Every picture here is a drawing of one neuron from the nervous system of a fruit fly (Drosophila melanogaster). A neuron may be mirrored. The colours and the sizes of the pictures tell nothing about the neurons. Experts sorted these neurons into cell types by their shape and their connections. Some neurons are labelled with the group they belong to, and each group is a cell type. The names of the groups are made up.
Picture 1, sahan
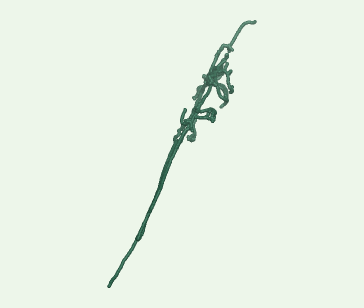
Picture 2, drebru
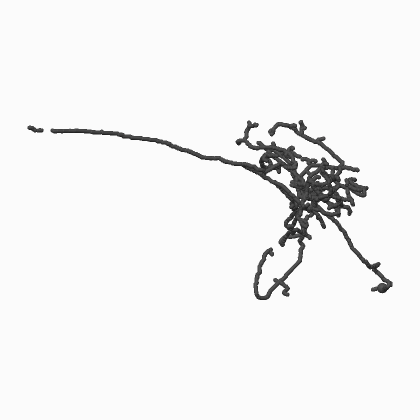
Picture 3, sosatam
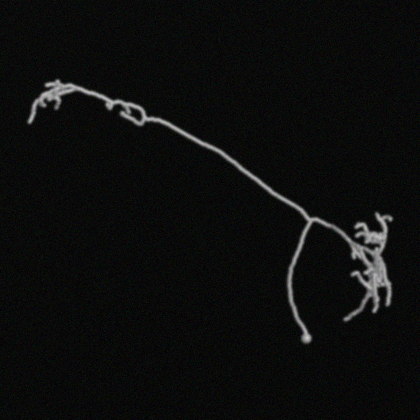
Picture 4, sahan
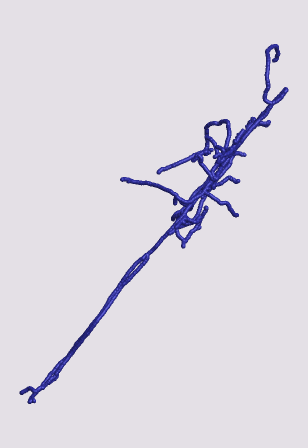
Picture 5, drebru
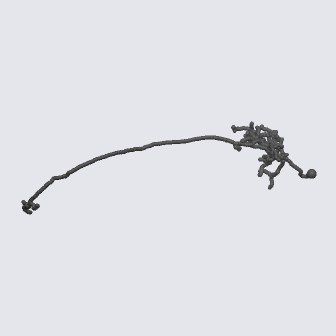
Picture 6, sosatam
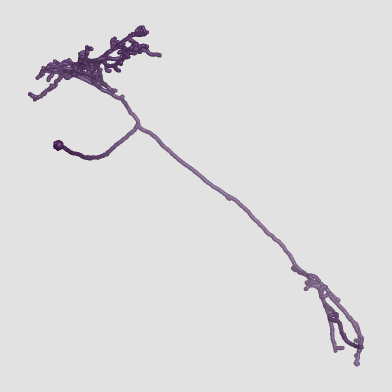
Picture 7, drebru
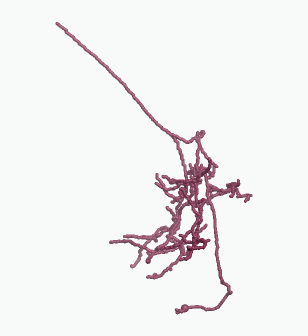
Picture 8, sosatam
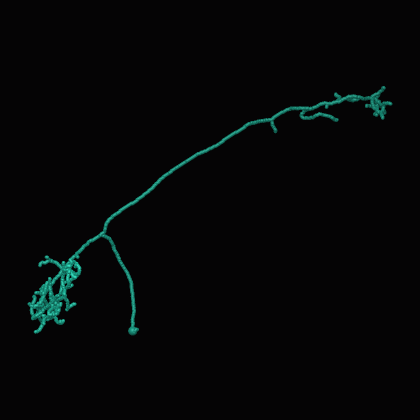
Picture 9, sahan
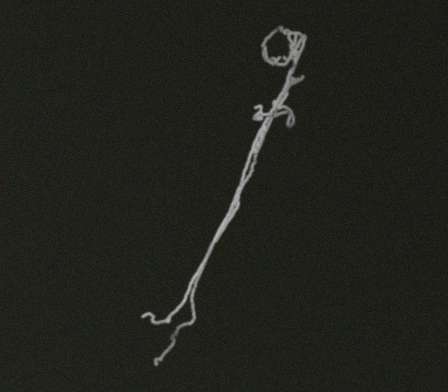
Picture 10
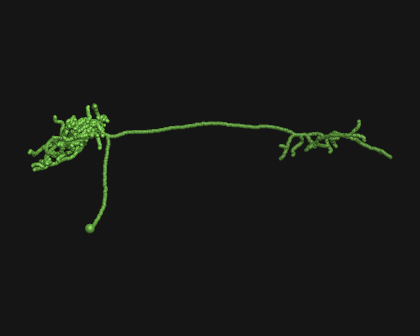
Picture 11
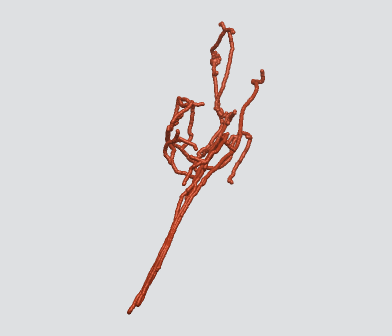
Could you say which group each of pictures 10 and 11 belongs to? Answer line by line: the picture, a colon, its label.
10: sosatam
11: sahan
